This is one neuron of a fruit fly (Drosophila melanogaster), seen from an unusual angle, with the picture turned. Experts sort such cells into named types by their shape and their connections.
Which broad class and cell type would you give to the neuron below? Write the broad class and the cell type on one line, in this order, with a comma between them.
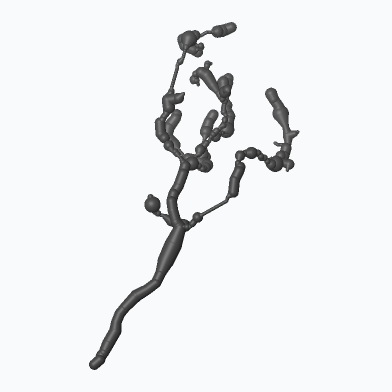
sensory neuron entering the nerve cord, SNxx23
